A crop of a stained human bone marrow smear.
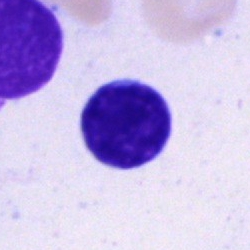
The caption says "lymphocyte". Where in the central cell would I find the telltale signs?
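For this lymphocyte, item one is the outline, which is round and smooth. Item two, the chromatin: dense and deeply stained dark blue-purple. Item three, the cytoplasm: scant, at most a very thin rim around the nucleus. Item four, granules: none are seen in the cell.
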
